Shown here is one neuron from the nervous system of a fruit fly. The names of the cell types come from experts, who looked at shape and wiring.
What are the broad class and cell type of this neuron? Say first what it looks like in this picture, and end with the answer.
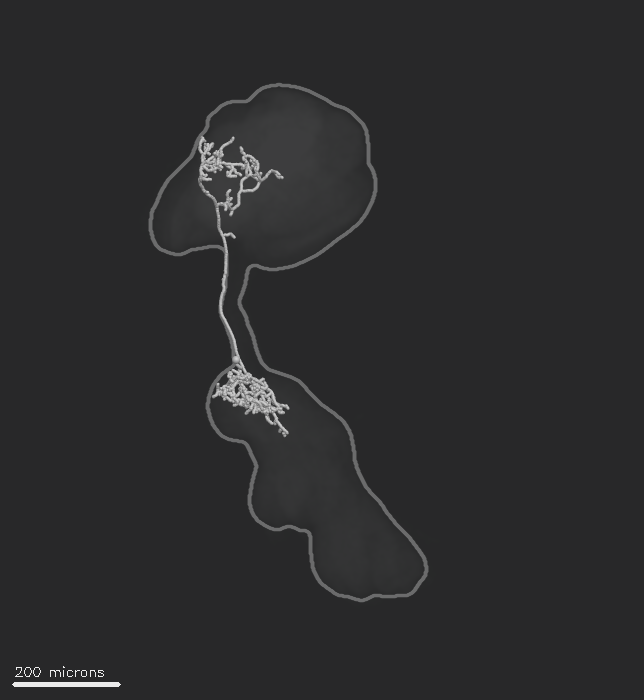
From top to bottom in the picture it spans about 550 microns. As drawn here it is more than twice as tall as it is wide. This is an ascending neuron. Its cell type is ANXXX109.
